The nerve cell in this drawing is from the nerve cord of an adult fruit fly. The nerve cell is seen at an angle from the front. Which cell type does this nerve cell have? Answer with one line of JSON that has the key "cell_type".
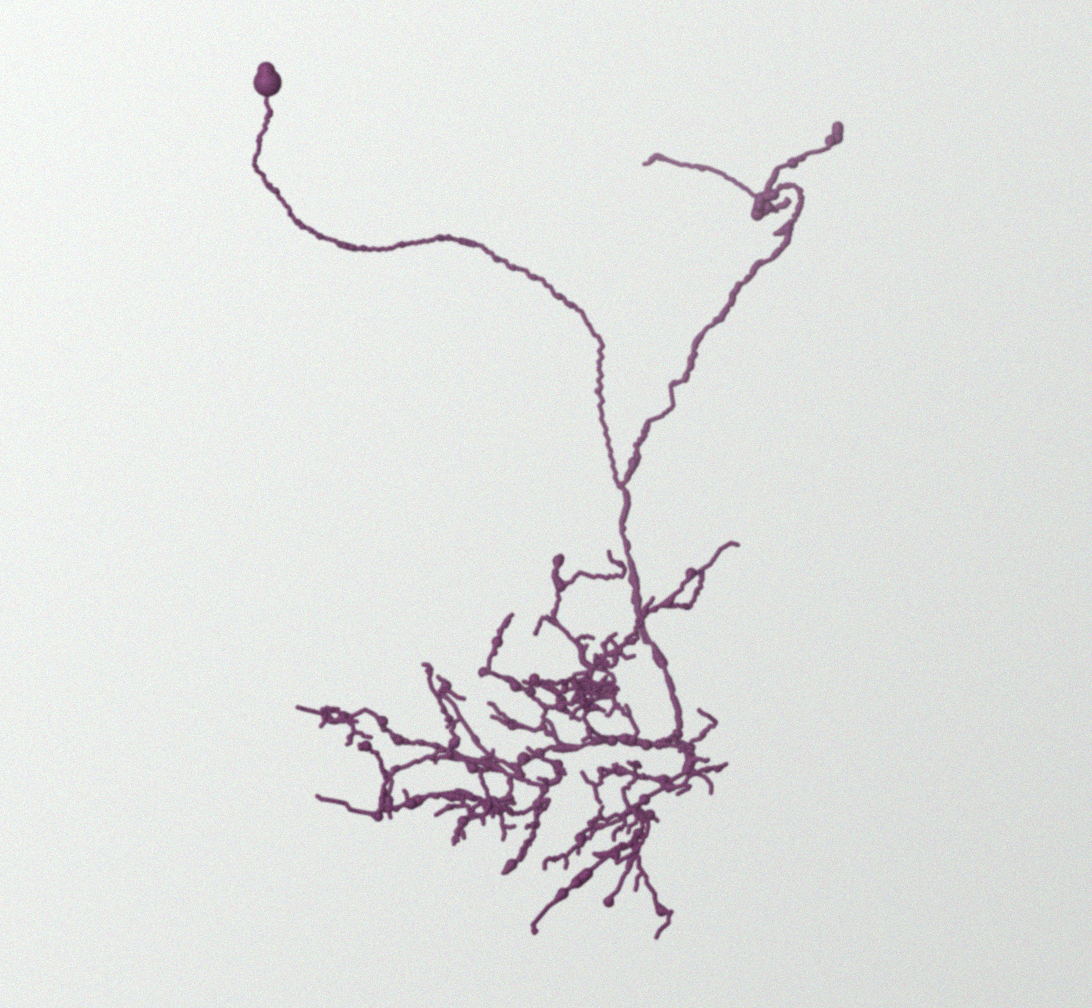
{"cell_type": "IN23B063"}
